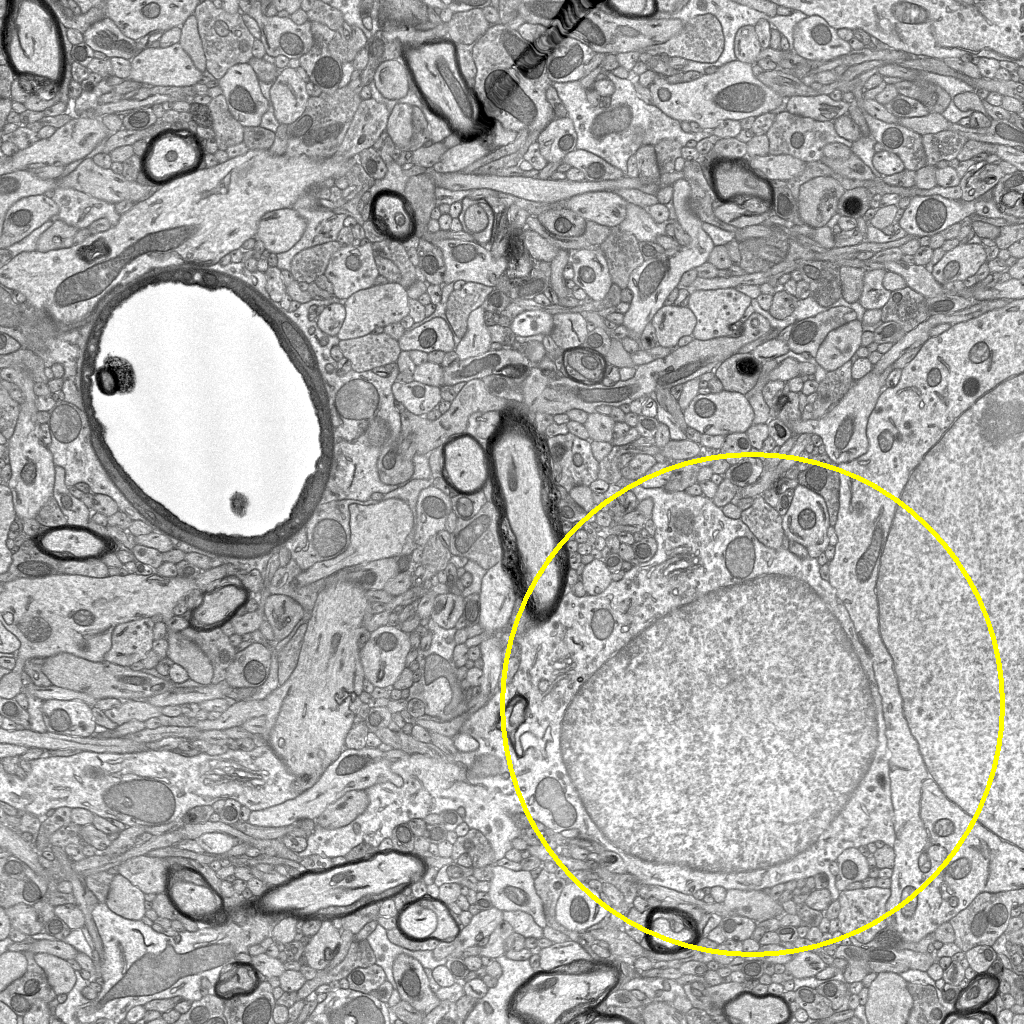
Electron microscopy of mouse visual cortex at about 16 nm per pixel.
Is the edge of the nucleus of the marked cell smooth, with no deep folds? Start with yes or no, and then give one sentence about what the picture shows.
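Yes. The nuclear envelope is smooth, with no deep infoldings.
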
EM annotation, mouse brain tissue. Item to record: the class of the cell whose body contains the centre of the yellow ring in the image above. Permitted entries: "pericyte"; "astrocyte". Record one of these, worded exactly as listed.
astrocyte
